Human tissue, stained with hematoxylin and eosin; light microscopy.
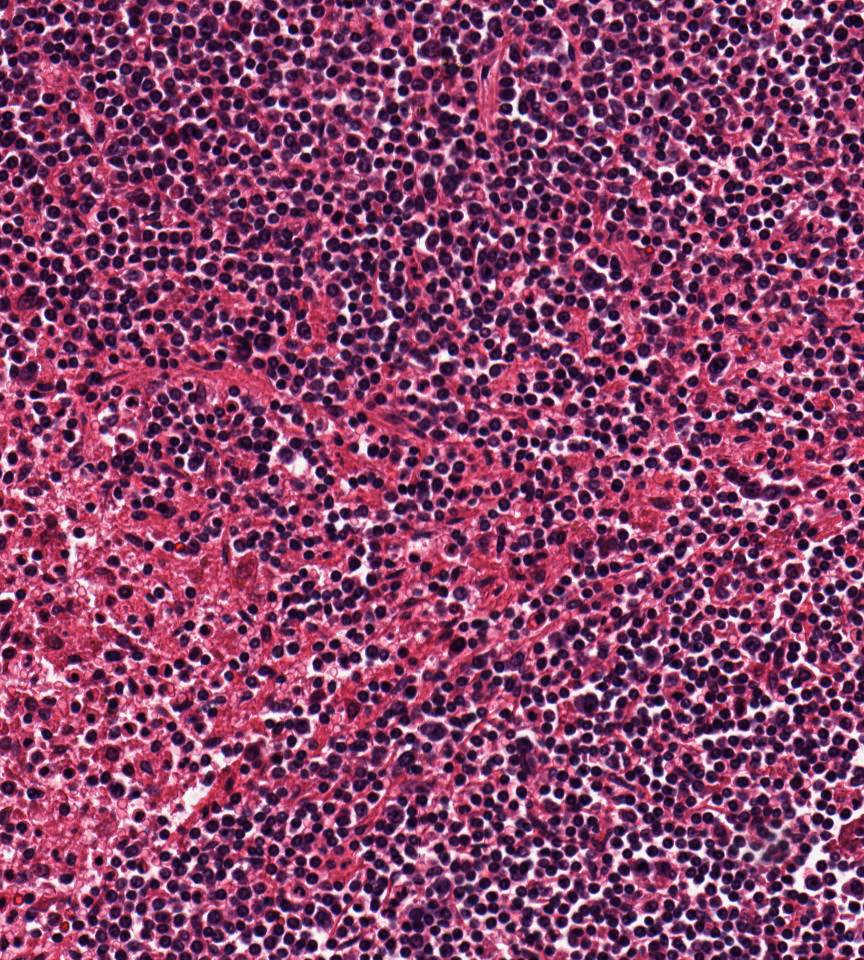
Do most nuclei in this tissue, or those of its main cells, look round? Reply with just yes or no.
Yes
